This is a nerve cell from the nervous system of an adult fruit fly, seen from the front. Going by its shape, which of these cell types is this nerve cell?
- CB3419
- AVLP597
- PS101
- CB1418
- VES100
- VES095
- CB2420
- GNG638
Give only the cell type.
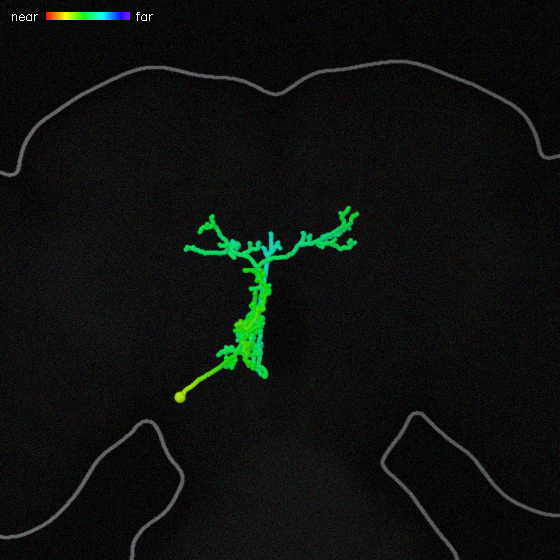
VES100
